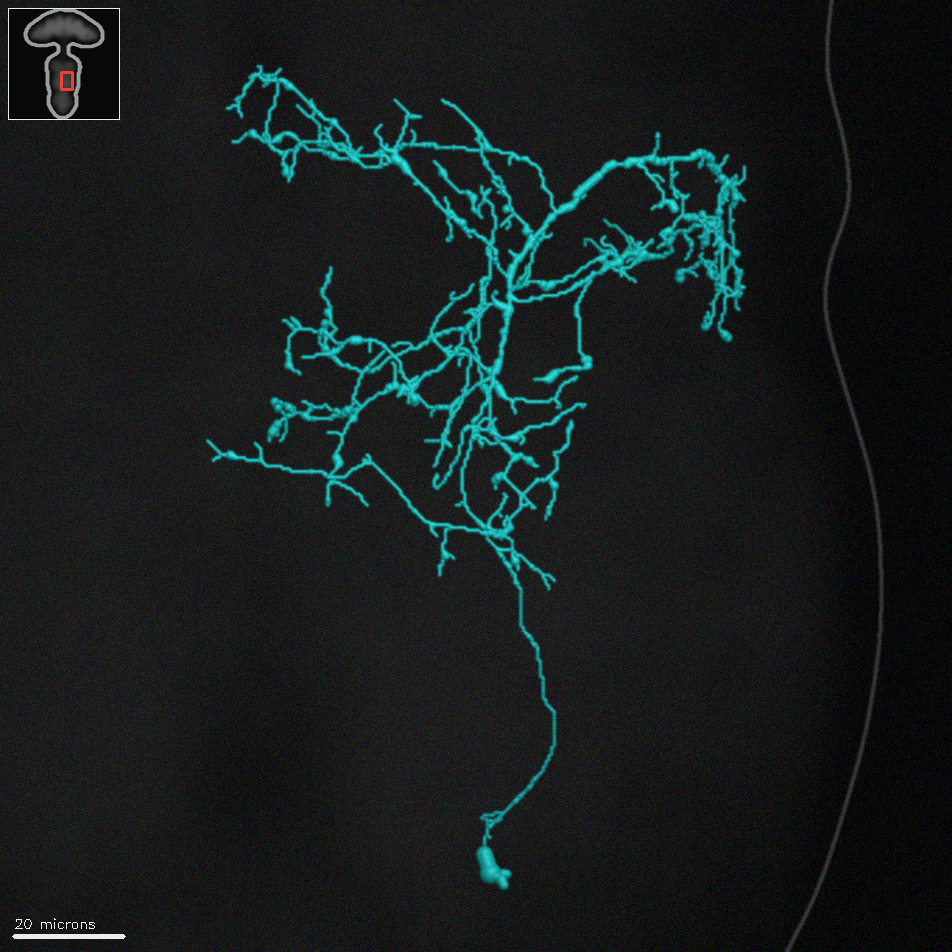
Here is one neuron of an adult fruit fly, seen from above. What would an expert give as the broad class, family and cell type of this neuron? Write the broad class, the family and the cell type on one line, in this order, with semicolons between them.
nerve-cord intrinsic neuron; hemilineage 03B; IN03B053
